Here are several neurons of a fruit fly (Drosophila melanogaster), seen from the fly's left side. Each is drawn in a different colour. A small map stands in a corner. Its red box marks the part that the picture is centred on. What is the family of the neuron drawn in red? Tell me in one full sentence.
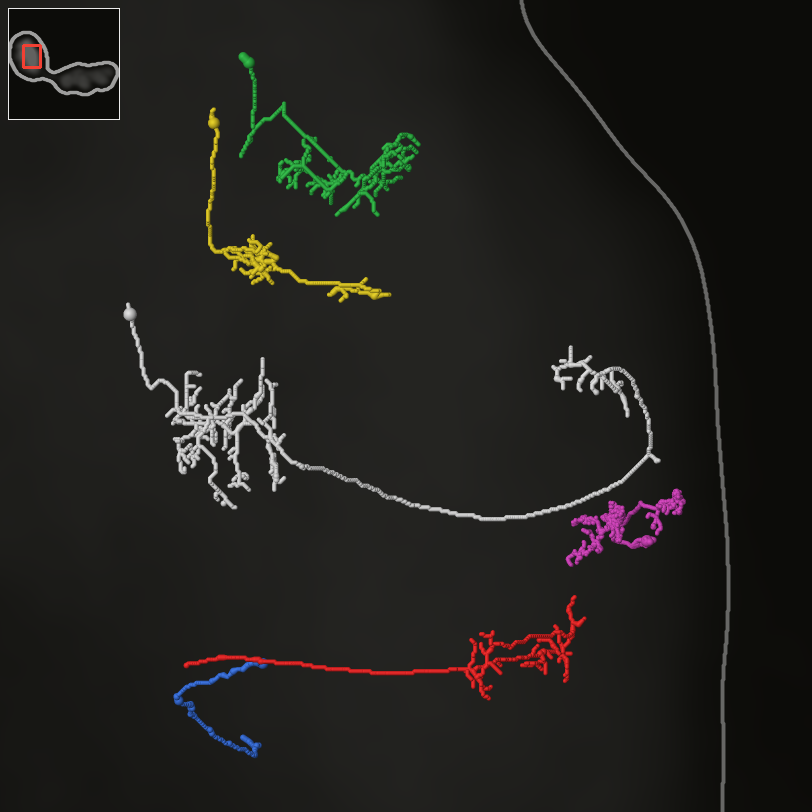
The neuron has the family Mi.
